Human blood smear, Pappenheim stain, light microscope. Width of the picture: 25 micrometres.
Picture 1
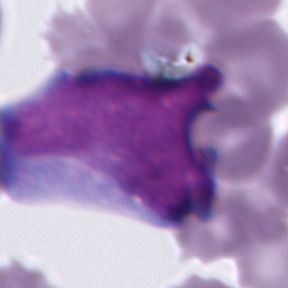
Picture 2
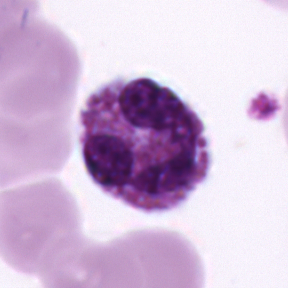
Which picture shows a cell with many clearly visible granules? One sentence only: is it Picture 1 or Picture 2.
Many granules can be seen in the cytoplasm of the cell in picture 2.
